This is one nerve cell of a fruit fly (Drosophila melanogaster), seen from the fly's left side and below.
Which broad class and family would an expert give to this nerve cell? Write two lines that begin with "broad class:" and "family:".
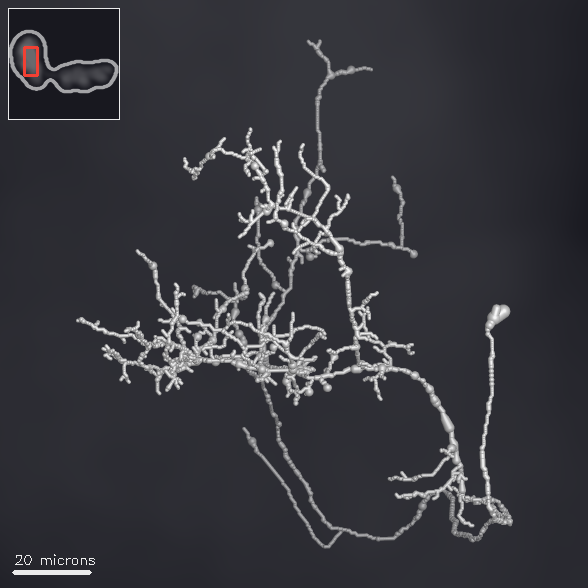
broad class: central-brain intrinsic neuron
family: hemilineage LB19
